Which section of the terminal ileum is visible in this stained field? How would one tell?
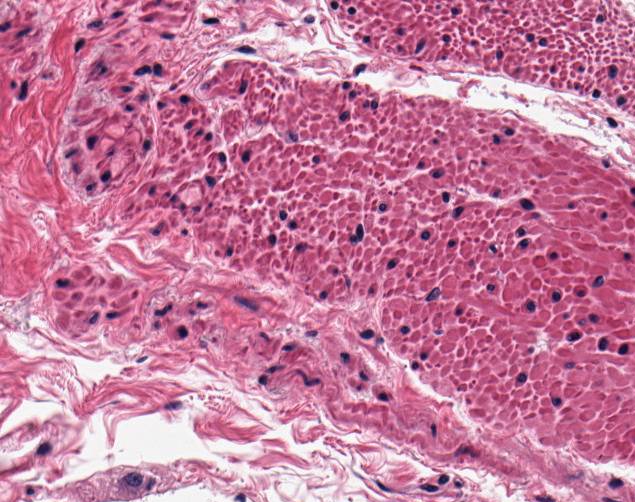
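Smooth muscle takes up most of this field, in one broad bundle running diagonally from upper left to lower right. Its cells are cut in cross-section as small rounded to polygonal pink profiles, unlike the wavy pink collagen bands outside it along the left edge and lower left.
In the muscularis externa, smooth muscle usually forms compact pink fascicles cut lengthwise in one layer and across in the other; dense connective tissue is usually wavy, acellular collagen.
A second bundle sits at the upper right, parted from the main one by a narrow white cleft.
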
